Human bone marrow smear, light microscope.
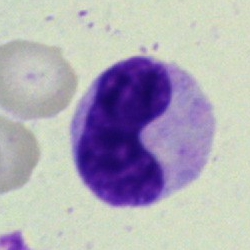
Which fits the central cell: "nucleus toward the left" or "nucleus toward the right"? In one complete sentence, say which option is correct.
Most of its cytoplasm is found to the right of its nucleus.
